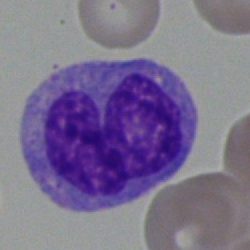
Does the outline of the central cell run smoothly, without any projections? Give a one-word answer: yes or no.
Yes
